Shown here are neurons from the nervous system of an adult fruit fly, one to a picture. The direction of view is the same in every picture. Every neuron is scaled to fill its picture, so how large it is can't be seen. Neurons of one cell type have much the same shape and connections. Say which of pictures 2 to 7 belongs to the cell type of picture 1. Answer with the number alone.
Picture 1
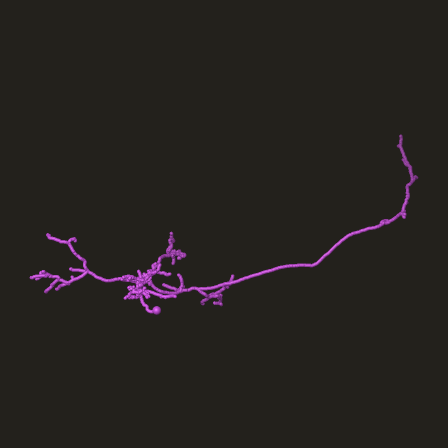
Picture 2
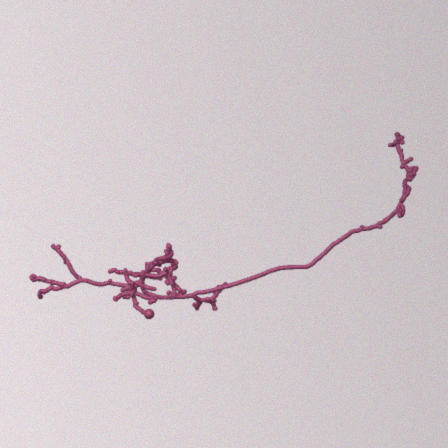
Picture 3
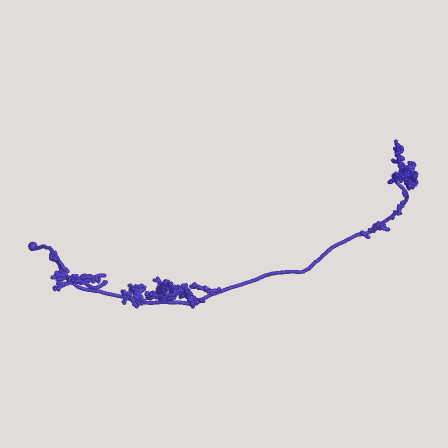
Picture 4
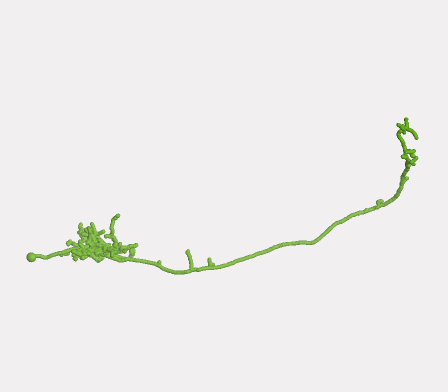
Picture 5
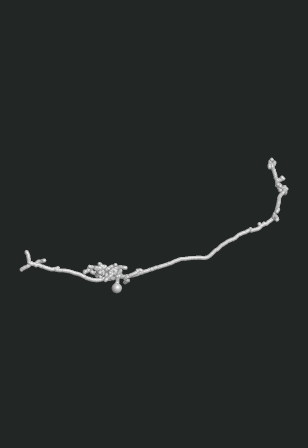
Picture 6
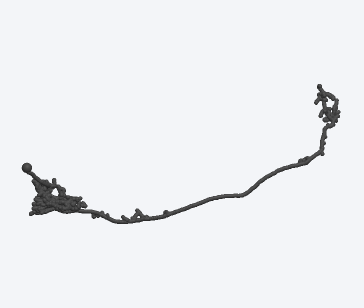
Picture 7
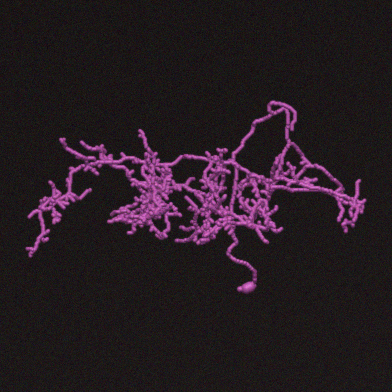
2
